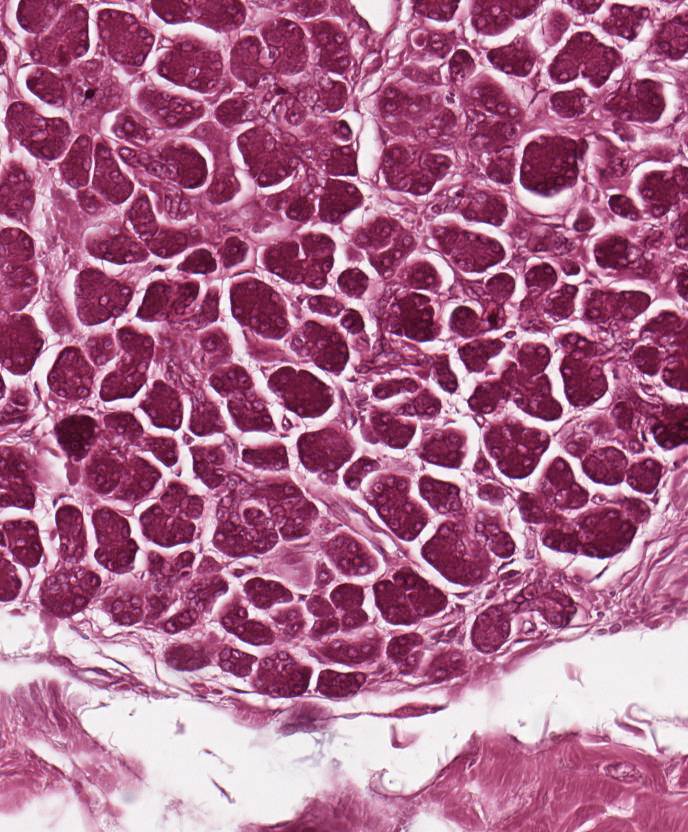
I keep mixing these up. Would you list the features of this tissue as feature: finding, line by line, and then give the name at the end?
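Layout: closely packed small rounded glandular acini filling the upper four-fifths
Cytoplasm: densely stained, dark purple-magenta, granular
Nuclei: small and round
Lumen: no obvious open central lumen
Name: pancreas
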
